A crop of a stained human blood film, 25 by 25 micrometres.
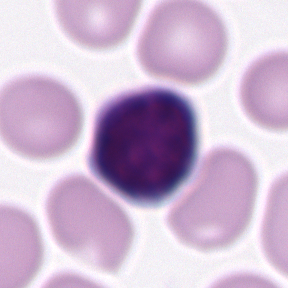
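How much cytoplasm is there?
Scant: at most a very thin rim around the nucleus, which is about 9 micrometres across.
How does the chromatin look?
Dense and dark purple-blue throughout, coarsely clumped, with small lighter patches between darker areas.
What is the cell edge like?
Smooth, without surface projections.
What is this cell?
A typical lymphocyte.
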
